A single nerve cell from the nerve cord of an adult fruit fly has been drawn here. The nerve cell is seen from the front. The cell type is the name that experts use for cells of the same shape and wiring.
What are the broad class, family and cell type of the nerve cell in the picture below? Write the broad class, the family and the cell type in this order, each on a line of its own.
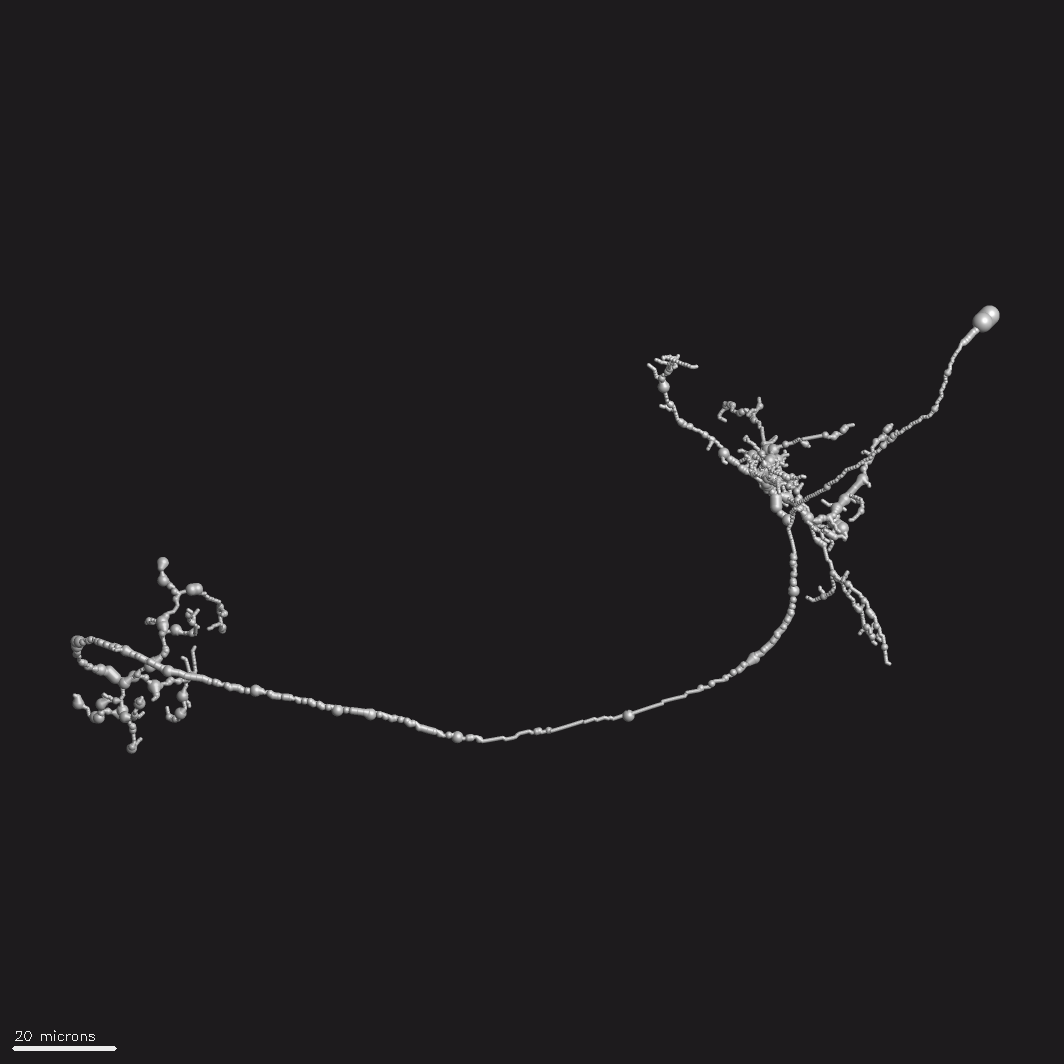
nerve-cord intrinsic neuron
hemilineage 01A
IN01A073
